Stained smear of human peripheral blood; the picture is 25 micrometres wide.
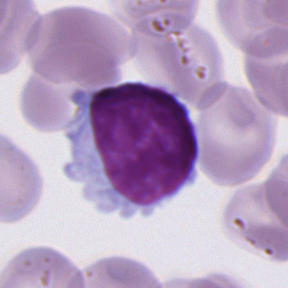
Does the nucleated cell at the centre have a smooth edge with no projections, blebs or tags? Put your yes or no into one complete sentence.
No, it is a rough edge, not a smooth one, that bounds the cell.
